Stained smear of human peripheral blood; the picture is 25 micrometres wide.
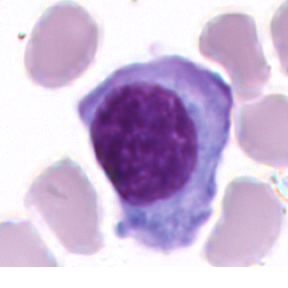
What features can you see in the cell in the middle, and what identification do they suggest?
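The nucleus is round in outline, about 10 micrometres across, and lies off-centre toward the upper left of the cell. Its chromatin is dark purple and coarsely clumped. The cytoplasm is stained blue and is broadest below the nucleus. This cell is a plasma cell.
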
